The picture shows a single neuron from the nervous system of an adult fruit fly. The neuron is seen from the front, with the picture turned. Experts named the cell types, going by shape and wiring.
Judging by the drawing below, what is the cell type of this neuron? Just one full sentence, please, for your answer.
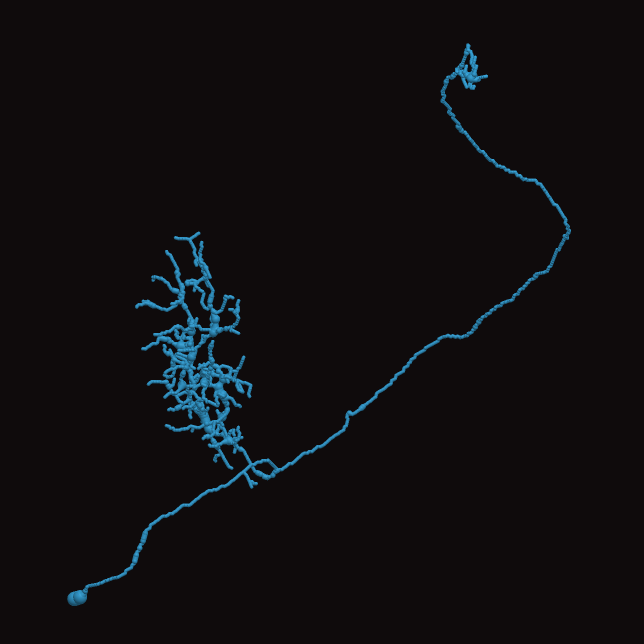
The type of this neuron is the cell type MeTu3c.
